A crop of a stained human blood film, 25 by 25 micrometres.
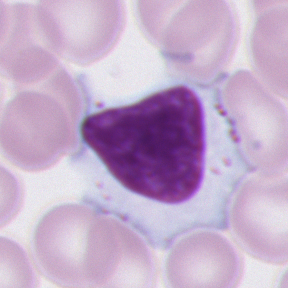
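Large granular lymphocyte, the central cell in a stained peripheral blood smear under the light microscope. Its nucleus, about 11 micrometres across, is roughly triangular with rounded corners, and the chromatin is dense and dark purple throughout. The cytoplasm is plentiful and very pale, almost colourless, and its granules lie mostly near the outer edge.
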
